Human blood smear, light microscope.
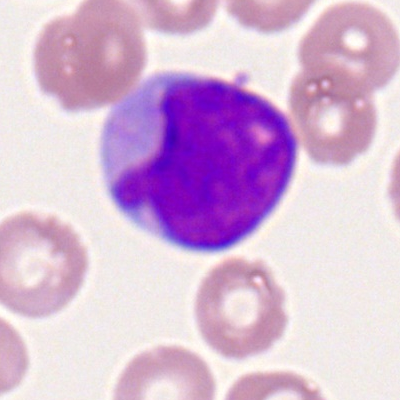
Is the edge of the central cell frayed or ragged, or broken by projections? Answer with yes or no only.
Yes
